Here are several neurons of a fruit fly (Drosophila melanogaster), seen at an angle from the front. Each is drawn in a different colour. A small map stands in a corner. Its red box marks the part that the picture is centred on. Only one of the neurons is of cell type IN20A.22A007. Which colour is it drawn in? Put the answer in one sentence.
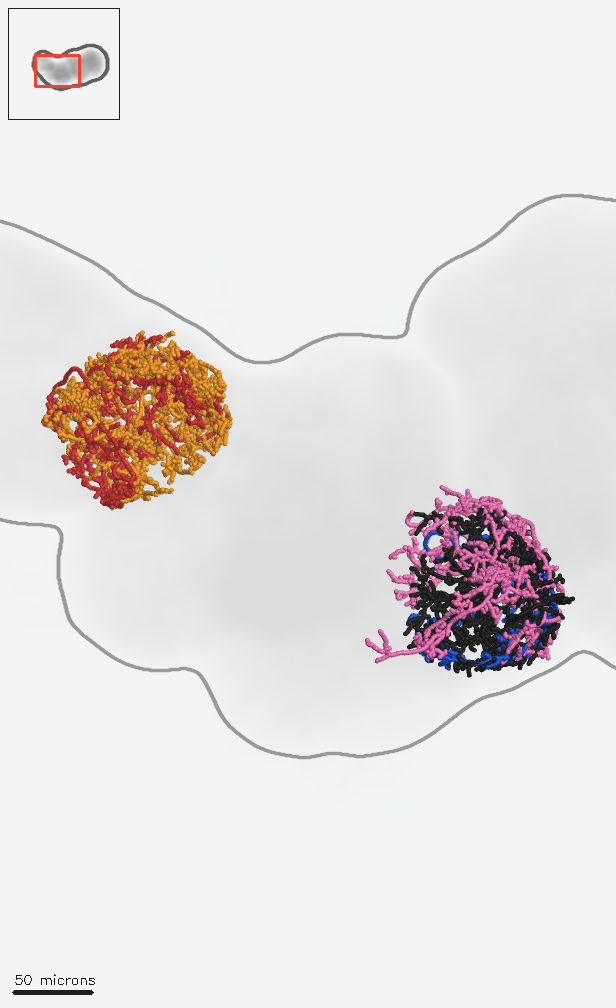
The colour is red.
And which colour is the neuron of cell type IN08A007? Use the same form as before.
The colour is black.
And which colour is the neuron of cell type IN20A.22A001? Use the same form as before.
The colour is pink.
